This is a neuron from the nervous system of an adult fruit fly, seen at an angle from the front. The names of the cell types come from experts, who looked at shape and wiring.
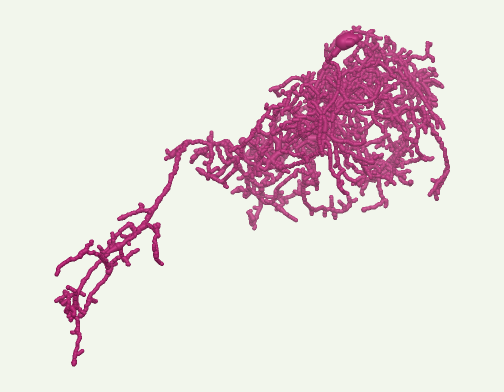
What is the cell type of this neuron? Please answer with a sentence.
The cell type is INXXX217.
